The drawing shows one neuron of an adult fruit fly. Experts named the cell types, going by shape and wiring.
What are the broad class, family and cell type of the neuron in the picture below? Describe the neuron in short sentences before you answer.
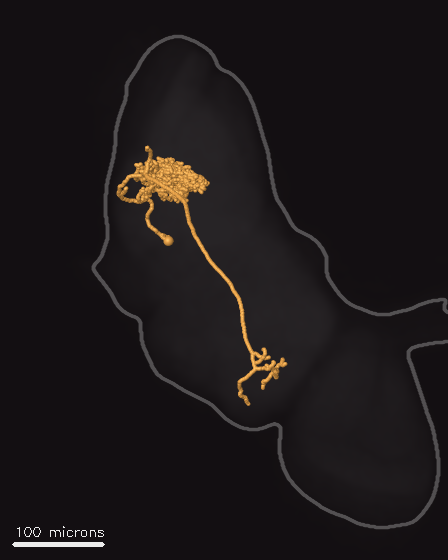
The cell body is in the middle of the picture. From top to bottom in the picture it spans about 300 microns. Its broad class is central-brain intrinsic neuron. Its family is hemilineage VLPl&p1_lateral. It is of cell type AVLP322.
